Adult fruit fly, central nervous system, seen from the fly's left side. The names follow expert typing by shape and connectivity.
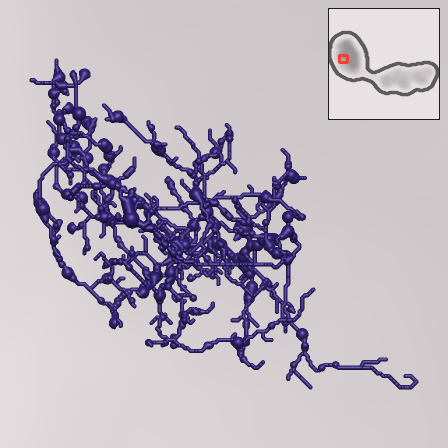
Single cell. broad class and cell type: central-brain intrinsic neuron; AVLP378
